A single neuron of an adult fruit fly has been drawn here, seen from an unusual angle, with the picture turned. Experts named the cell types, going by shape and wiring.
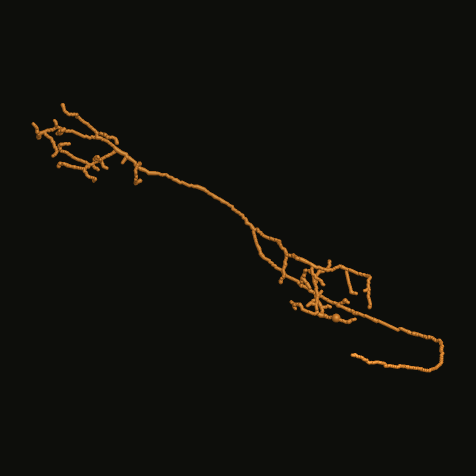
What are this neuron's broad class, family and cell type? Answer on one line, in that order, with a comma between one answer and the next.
sensory neuron entering the brain, class olfactory, ORN_DP1m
